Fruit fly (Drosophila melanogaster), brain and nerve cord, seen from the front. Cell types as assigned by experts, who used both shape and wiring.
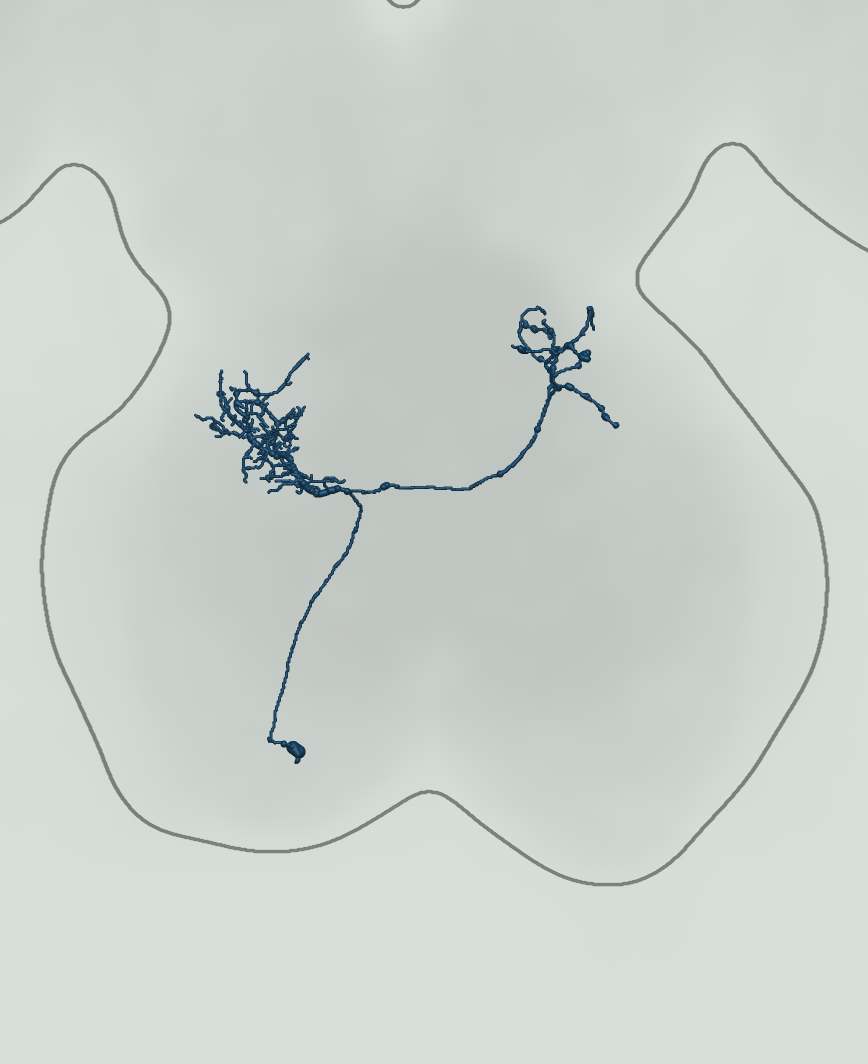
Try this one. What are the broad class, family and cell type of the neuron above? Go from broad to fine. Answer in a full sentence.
A nerve-cord intrinsic neuron of hemilineage 07B, type IN07B081.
